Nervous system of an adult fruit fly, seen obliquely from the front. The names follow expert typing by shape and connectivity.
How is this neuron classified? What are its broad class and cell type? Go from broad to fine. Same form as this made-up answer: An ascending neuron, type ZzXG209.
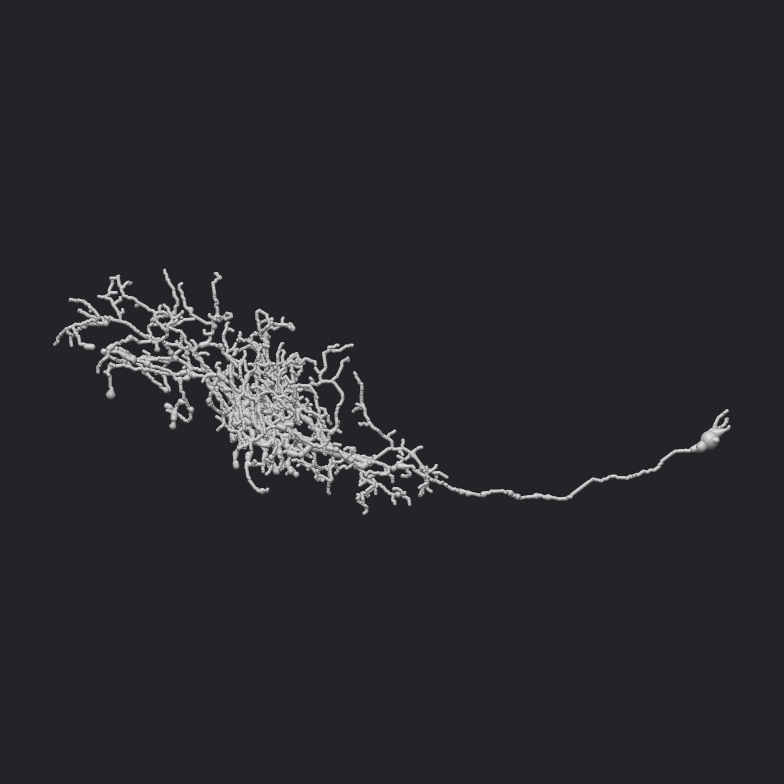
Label: A central-brain intrinsic neuron, type GNG058.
